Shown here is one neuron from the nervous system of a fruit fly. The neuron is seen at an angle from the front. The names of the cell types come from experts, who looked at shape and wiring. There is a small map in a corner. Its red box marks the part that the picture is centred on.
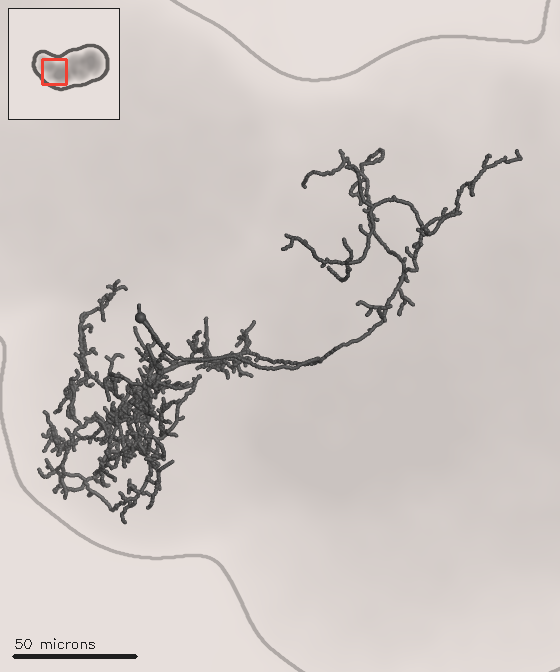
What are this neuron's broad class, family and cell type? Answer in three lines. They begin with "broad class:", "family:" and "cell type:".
broad class: nerve-cord intrinsic neuron
family: hemilineage 18B
cell type: GFC2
